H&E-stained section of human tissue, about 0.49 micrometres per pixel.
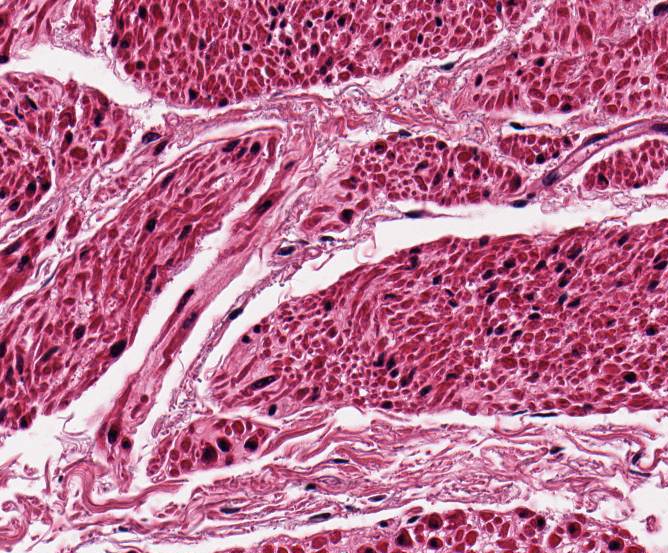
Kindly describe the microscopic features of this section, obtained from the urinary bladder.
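So, the top bundles and the large one at right centre are cut mostly in cross-section, whereas a left-centre band is cut lengthwise, running diagonally from lower left toward upper centre. In that band the nuclei are elongated, dark and cigar-shaped, lying centrally in the cells.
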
